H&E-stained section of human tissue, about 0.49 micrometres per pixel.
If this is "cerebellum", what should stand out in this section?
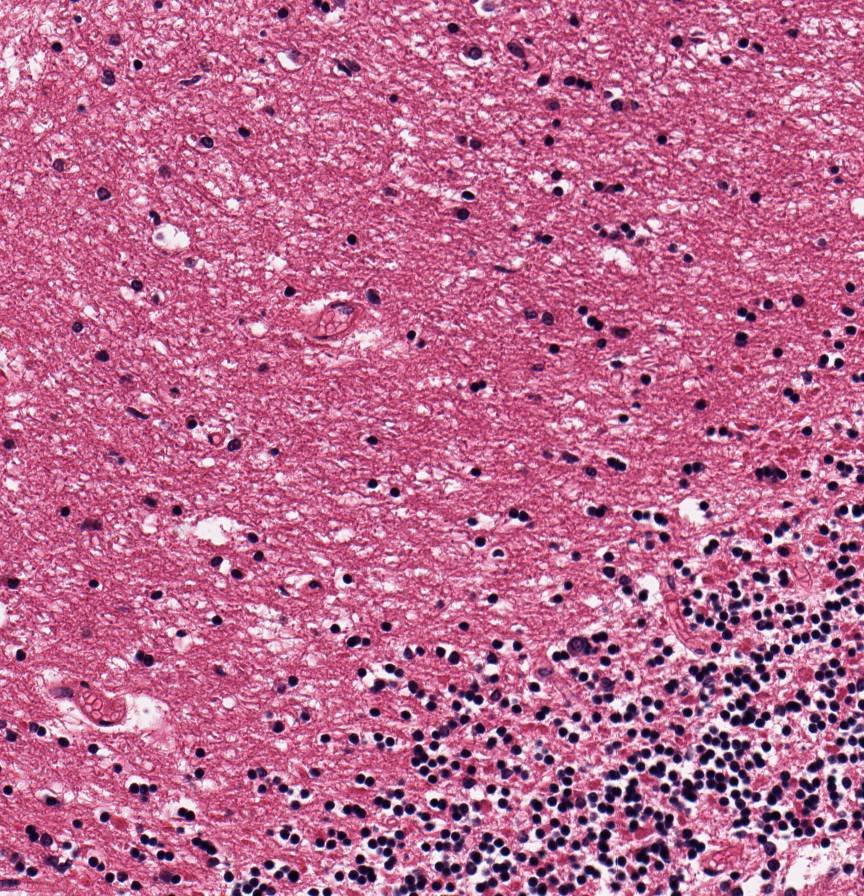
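With cerebellum, start from the contrast across the field: small dark nuclei pack the lower right densely, while the upper and left parts are pale pink fibrillary tissue with few cells. Those crowded cells have small round, deeply basophilic nuclei and very scant visible cytoplasm.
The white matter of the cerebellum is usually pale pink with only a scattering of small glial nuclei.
The pink area here fits that in its colour and its sparse small round dark nuclei, many of which sit in a clear halo. Its texture is finely fibrillary, a meshwork rather than smooth and homogeneous.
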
